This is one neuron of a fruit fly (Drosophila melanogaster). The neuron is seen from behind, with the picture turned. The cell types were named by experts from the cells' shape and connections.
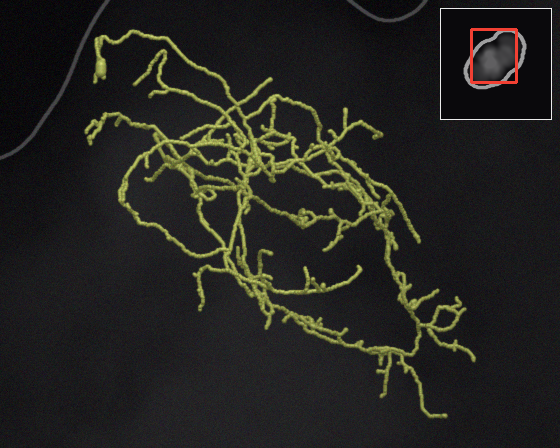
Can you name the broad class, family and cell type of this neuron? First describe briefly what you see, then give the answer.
The cell body is at the upper left of the picture. The picture shows dozens of branch ends. Its broad class is ascending neuron. The family is hemilineage 04B. It is of cell type AN04B051.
